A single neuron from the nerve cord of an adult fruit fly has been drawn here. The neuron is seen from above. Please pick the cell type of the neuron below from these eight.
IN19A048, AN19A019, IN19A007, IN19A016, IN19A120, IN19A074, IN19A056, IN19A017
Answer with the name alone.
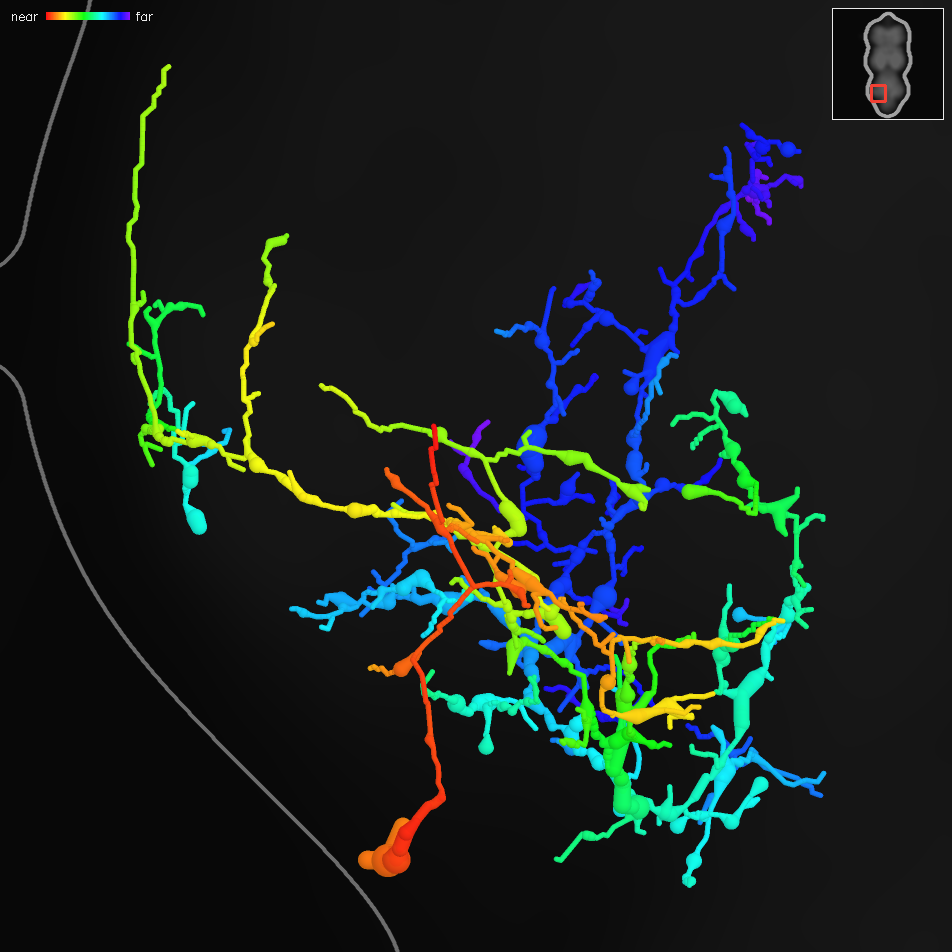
IN19A074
